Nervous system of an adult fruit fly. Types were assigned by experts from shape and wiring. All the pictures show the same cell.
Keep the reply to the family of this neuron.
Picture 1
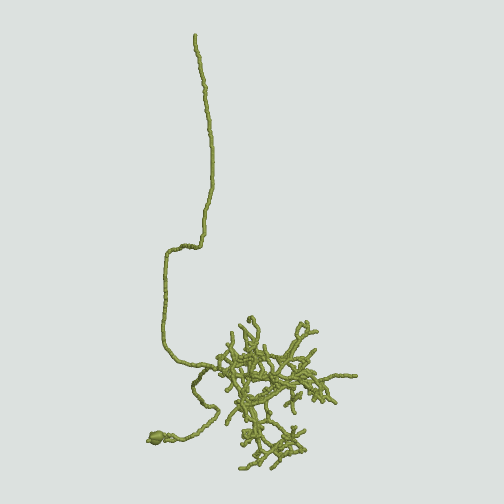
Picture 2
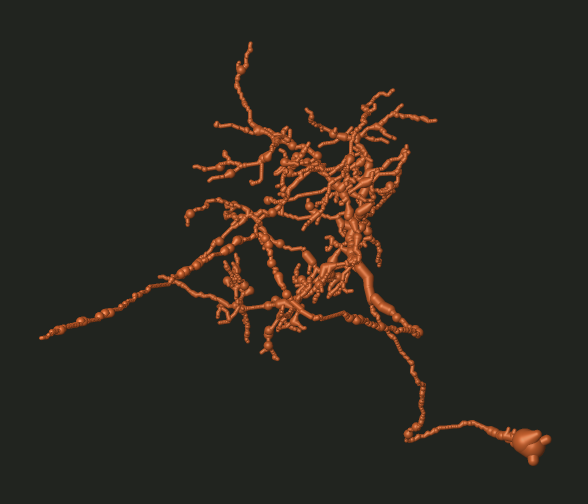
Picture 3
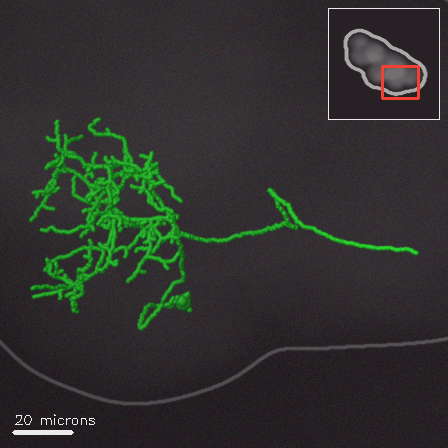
hemilineage 04B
